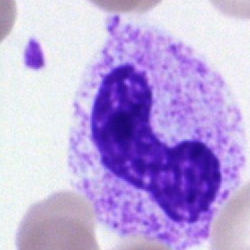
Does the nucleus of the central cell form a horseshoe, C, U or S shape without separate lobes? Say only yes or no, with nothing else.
Yes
